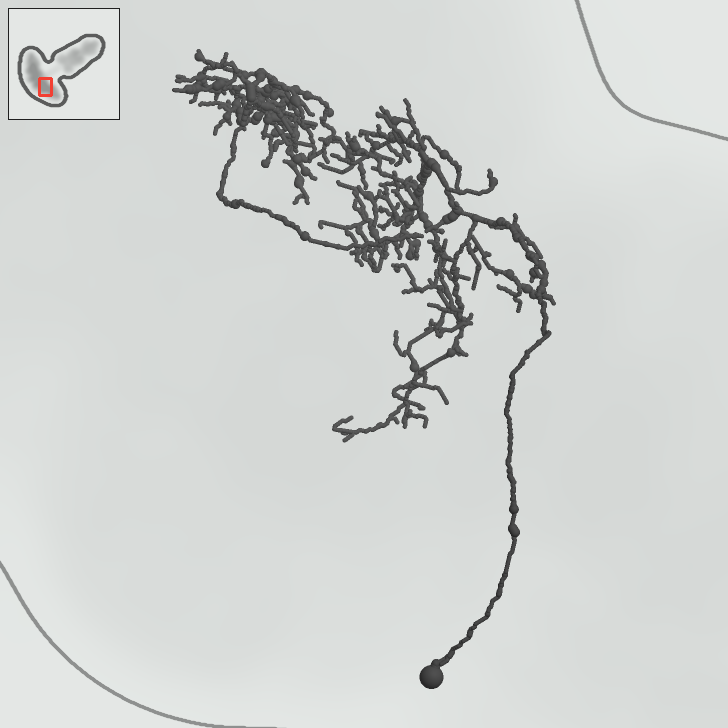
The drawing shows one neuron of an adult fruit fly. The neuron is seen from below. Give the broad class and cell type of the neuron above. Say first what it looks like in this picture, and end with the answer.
It is in the brain and does not reach the nerve cord. The cell body is at the bottom of the picture. Dozens of branch ends can be seen. This is a central-brain intrinsic neuron. Its cell type is SLP211.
